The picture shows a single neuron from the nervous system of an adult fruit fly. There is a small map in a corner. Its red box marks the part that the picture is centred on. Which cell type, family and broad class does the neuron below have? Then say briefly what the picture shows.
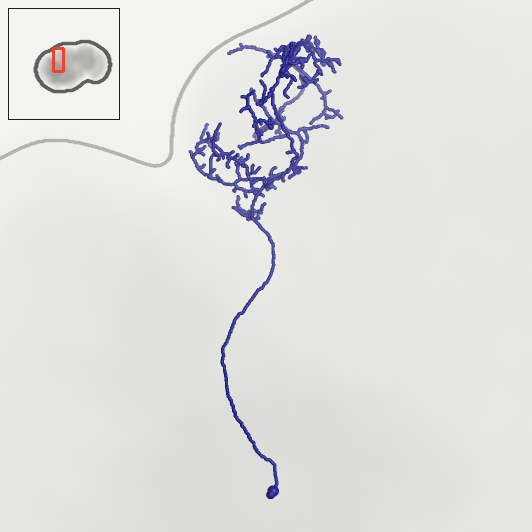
The cell type is LHAV2h1. The family is hemilineage LHa2. It is a central-brain intrinsic neuron. Its cell body lies at the bottom of the picture. Dozens of branch ends can be seen.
